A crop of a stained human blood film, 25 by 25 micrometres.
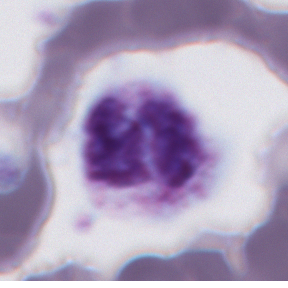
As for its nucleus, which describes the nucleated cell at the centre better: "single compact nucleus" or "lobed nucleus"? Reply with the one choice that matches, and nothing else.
Lobed nucleus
